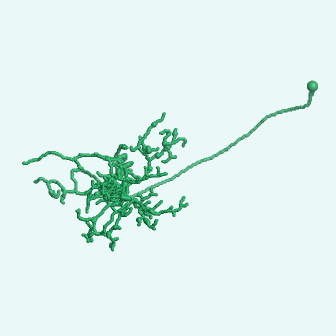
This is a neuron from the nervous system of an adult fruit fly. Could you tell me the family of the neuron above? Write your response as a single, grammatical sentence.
The family that includes this neuron is hemilineage SLPal1.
